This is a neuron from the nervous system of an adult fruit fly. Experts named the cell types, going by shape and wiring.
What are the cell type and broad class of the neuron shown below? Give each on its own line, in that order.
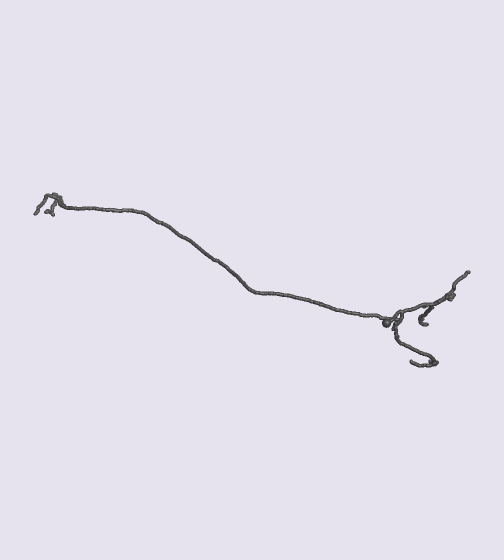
ANXXX338
ascending neuron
